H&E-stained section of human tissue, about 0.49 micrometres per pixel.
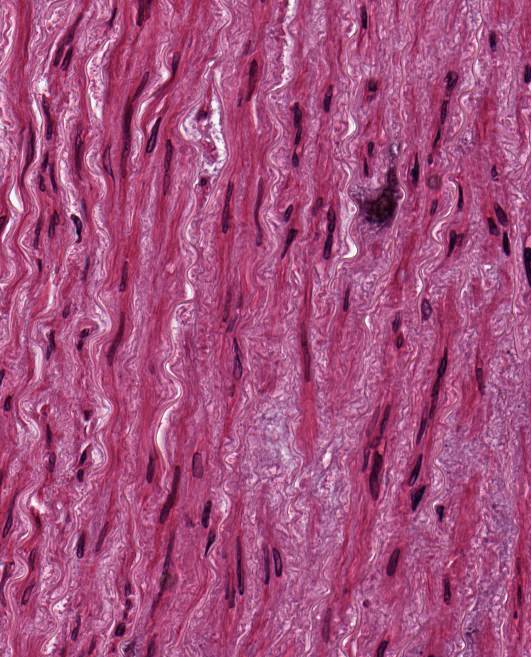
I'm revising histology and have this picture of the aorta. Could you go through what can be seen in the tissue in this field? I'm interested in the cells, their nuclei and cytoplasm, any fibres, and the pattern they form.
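Parallel bundles of fibres run from top to bottom across the whole field, following a wavy, crimped rather than straight course. Dark, elongated, spindle-shaped nuclei lie parallel to the fibres. In the upper right there is a single dark, irregular clump.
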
